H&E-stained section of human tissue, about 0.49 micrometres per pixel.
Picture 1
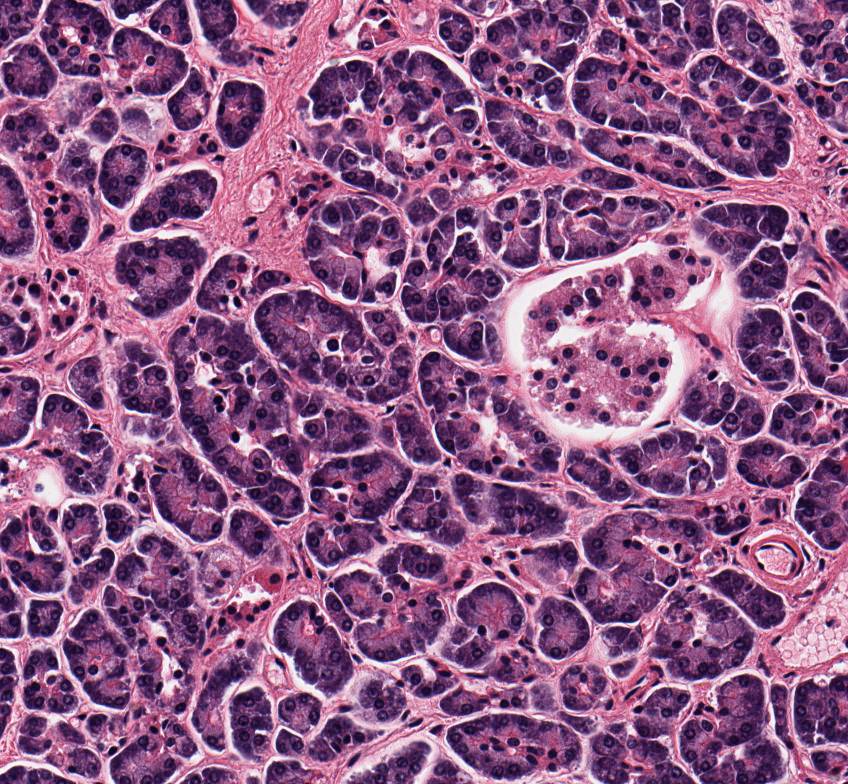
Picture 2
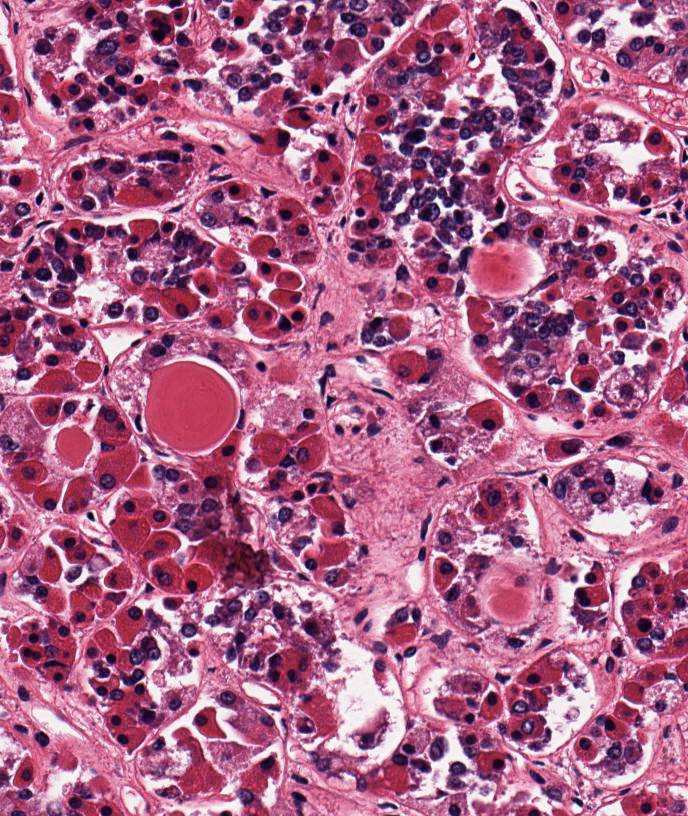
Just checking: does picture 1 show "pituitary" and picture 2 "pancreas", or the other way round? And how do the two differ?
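Picture 1 shows pancreas; picture 2 shows pituitary. In picture 1, closely packed acini fill the field between thin pink fibrous septa, broadest at the upper left. Their pyramidal cells are deep purple basally and paler pink apically, with round basal nuclei, many showing a distinct nucleolus. Right of centre lies one rounded cluster of paler cells, set apart from the acini. Picture 2 instead shows rounded nests of cells divided by thin pink fibrous septa, with small, round, dark nuclei of little variation in size. A broader vertical band of pale pink fibrillary stroma crosses the middle, and two smaller pale pink globules sit in nests right of centre, upper and lower.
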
